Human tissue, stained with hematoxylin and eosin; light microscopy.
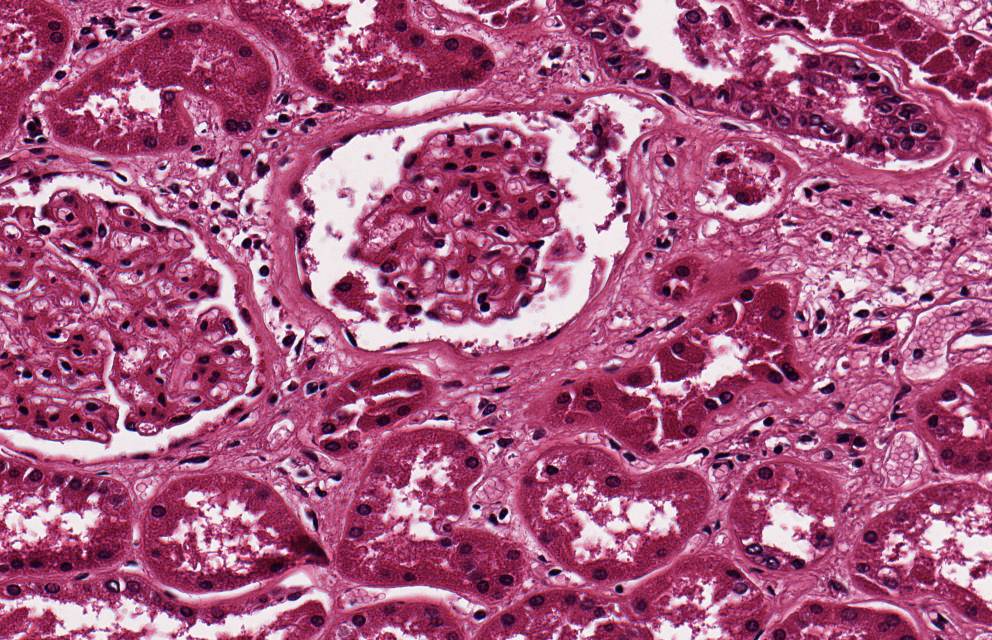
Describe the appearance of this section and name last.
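Two glomeruli lie among cross-cut tubules, at upper centre and the left edge. Their tufts crowd small dark nuclei between pink capillary loops. Cuboidal cells with deeply eosinophilic, granular cytoplasm and round nuclei line most tubules. Lumens hold frayed, fluffy pink material. This is renal cortex.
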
